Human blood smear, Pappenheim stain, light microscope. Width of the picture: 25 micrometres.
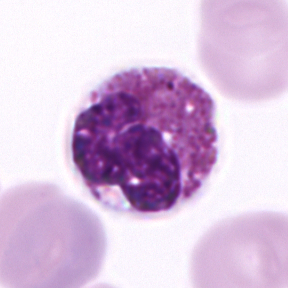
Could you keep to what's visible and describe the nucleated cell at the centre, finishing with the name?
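About 13 micrometres across, the cell has a round outline with a smooth edge. Its nucleus lies in the left and lower part of the cell, with dense, dark purple, clumped chromatin. Coarse reddish-pink granules pack the cytoplasm. The cell is an eosinophil.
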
